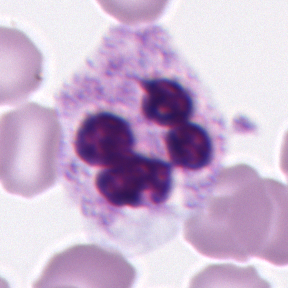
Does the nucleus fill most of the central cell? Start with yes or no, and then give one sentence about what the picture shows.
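No. The cytoplasm is abundant and pale pinkish.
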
